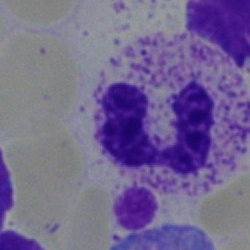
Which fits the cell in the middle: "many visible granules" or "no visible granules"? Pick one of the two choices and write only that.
Many visible granules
